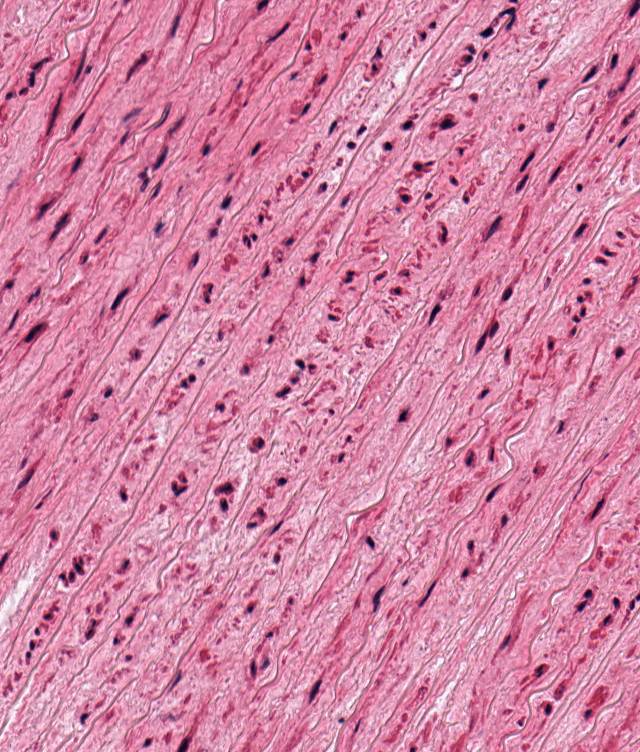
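Aorta, haematoxylin and eosin stain: thin wavy lines run parallel to one another between pink fibre bands. Most nuclei are elongated and spindle-shaped, stain dark blue-purple against the pink fibres, and lie with their long axes along the fibres. No epithelium is present in the field.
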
